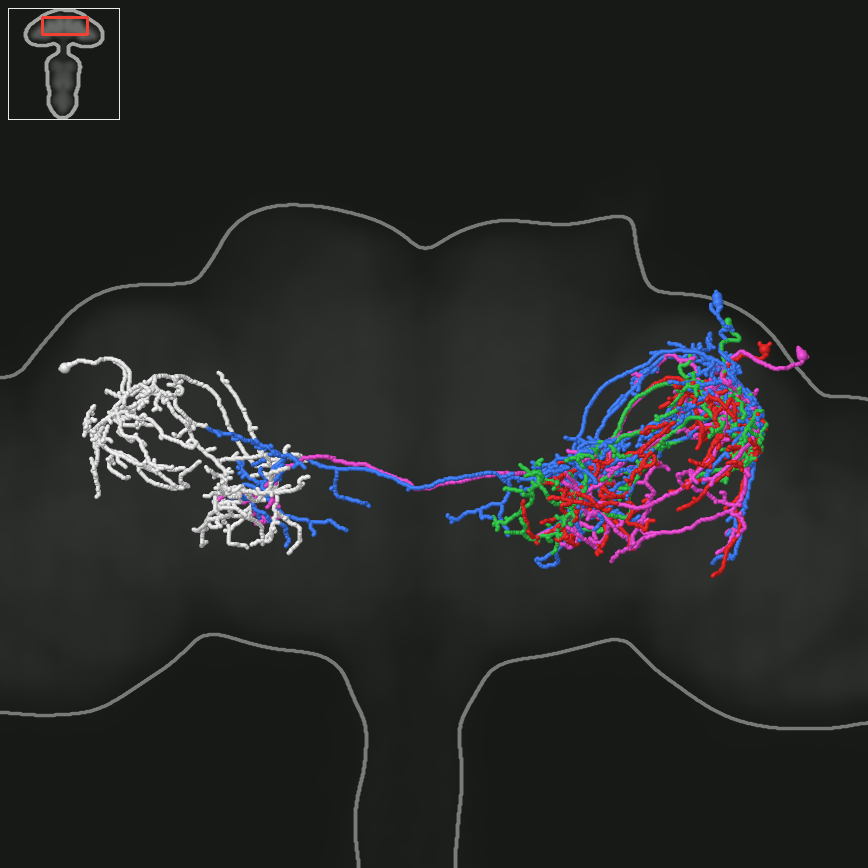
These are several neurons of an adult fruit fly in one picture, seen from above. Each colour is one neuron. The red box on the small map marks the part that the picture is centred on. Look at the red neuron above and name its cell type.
CB3907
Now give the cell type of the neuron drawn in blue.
CL069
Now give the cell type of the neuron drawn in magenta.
CL081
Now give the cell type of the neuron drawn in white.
CB3908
